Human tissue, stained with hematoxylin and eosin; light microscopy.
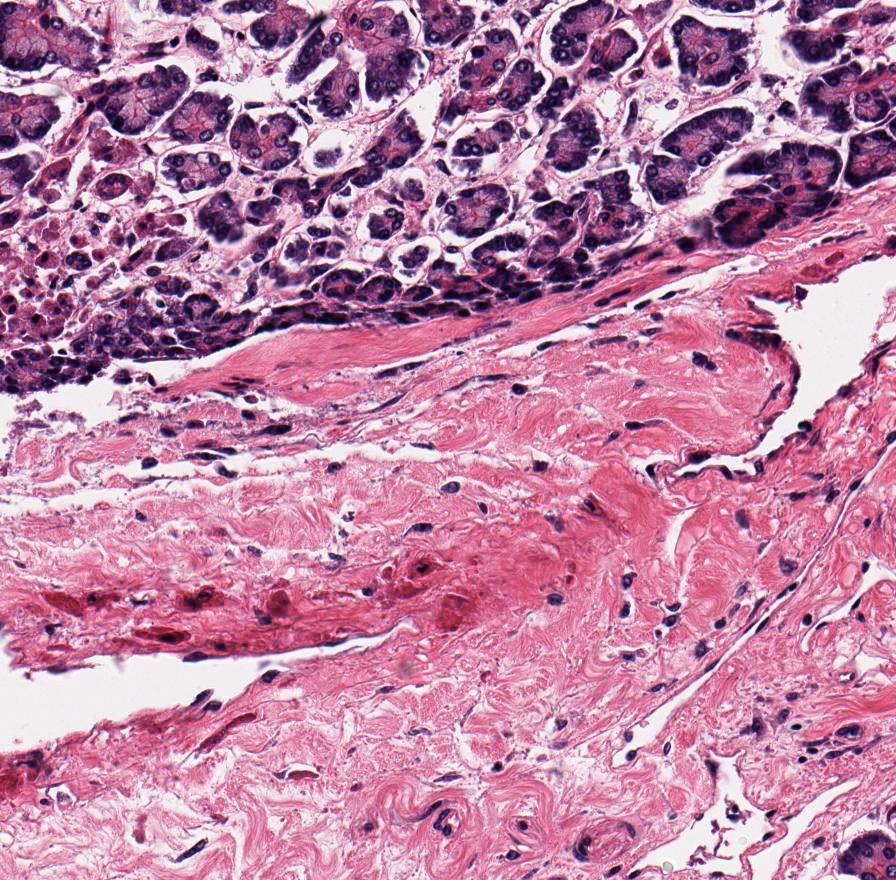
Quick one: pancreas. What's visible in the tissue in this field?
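The top third of the field is closely packed glandular tissue; the lower two-thirds is pink connective tissue. The acinar nuclei are small, dark and round, and they sit toward the outer edge of each acinus. At the lower left edge of the glandular area, a crowded group of small dark round nuclei gathers. Directly beneath the glands, a band of pink fibres runs obliquely, rising from left to right.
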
